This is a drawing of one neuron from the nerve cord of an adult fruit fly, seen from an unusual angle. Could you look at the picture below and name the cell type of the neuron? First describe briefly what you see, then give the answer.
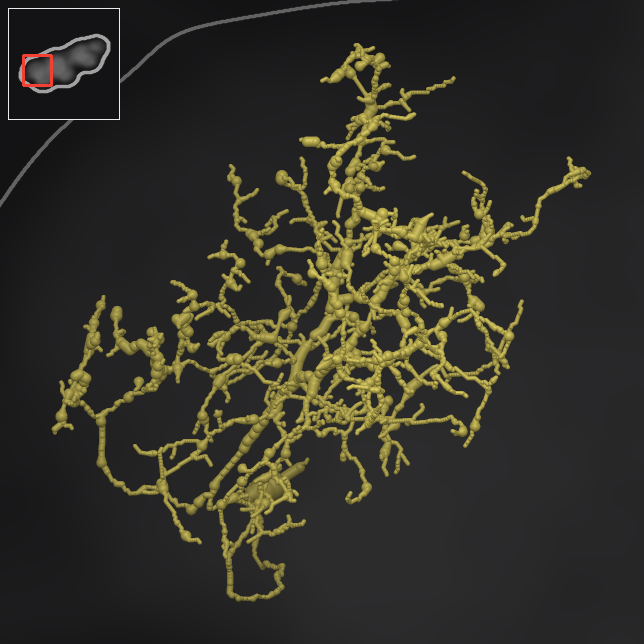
More than a hundred branch ends can be seen. In this view it is about as wide as it is tall. It is a nerve-cord intrinsic neuron. Its cell type is IN01A034.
